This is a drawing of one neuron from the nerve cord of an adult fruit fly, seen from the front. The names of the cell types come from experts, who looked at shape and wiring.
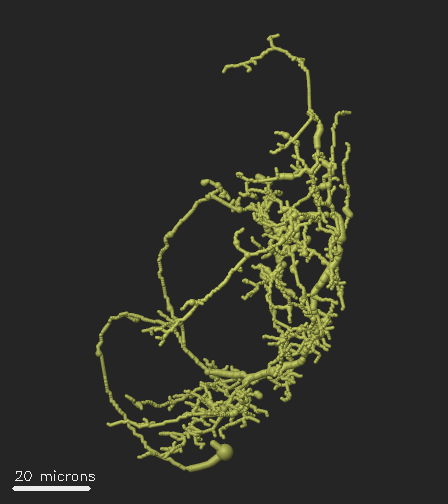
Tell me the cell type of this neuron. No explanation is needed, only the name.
IN04B031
